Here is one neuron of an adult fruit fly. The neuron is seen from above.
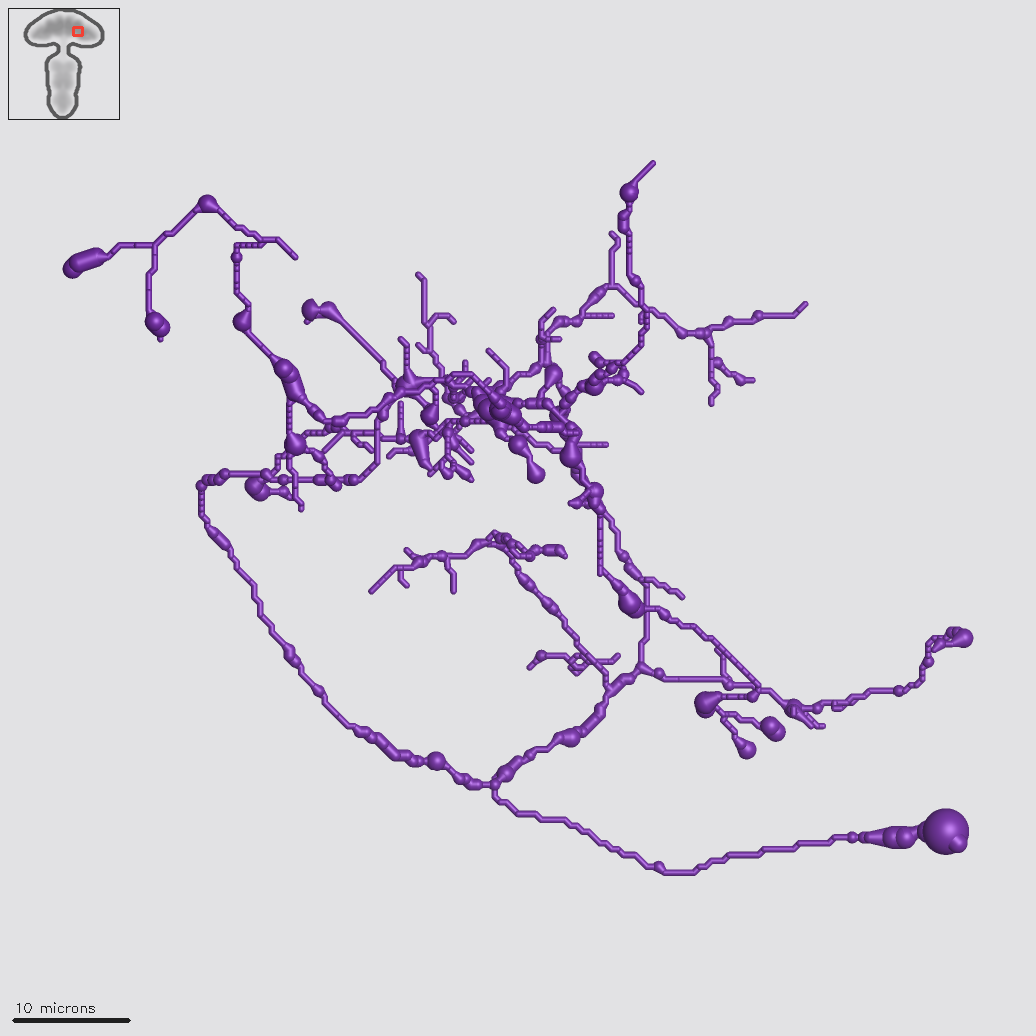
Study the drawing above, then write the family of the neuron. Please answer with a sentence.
The family is hemilineage LHp3.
